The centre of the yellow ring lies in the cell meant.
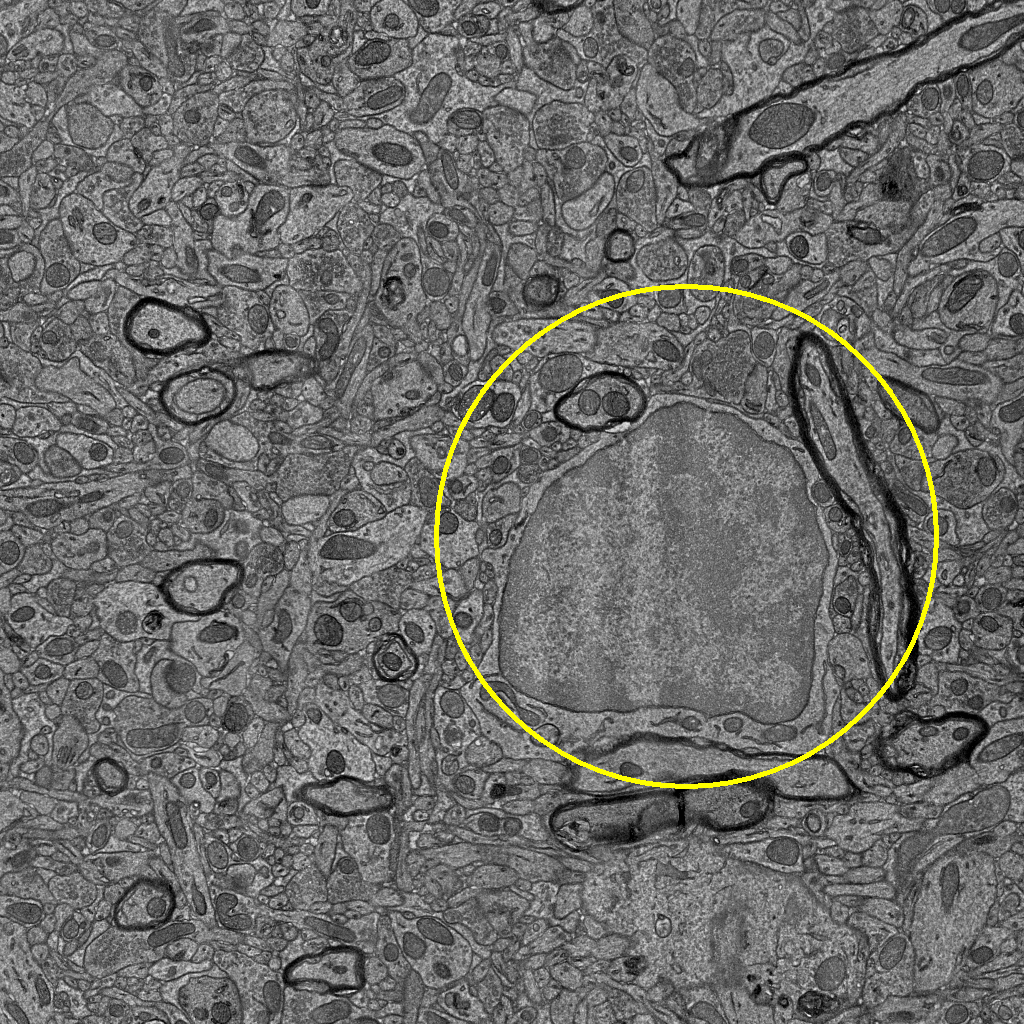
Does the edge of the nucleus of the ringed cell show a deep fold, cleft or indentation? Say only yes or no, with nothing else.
No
